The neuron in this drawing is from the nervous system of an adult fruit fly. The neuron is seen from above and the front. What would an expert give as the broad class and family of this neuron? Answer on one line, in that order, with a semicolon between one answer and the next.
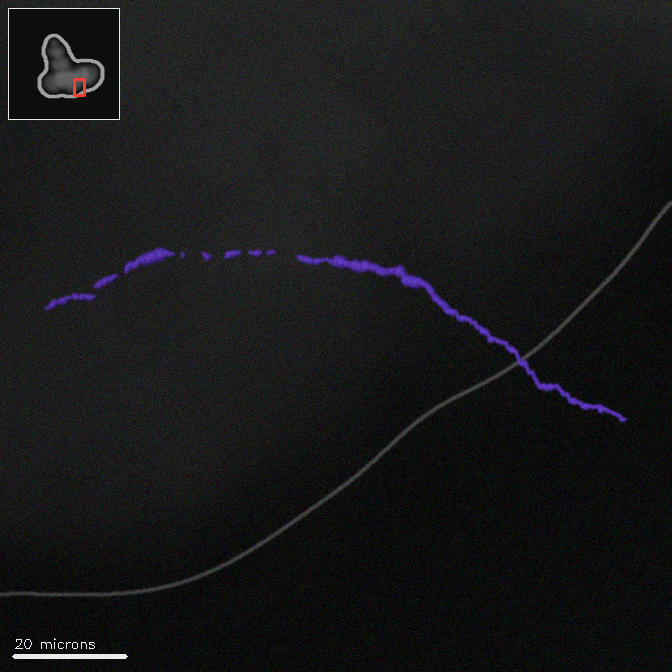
sensory neuron entering the brain; class mechanosensory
